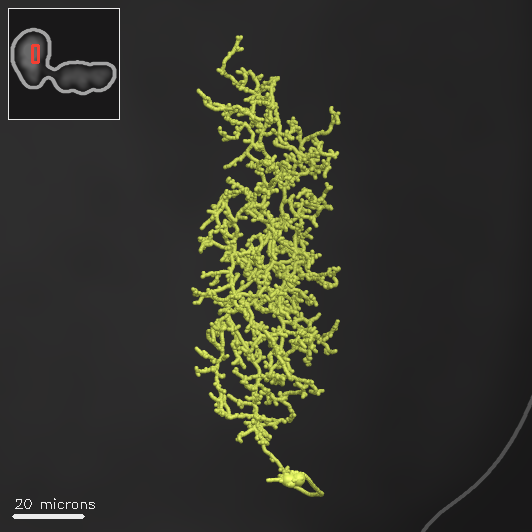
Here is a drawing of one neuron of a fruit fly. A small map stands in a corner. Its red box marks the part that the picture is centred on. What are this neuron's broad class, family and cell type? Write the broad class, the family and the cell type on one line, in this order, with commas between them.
optic-lobe intrinsic neuron, Pm, Pm8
